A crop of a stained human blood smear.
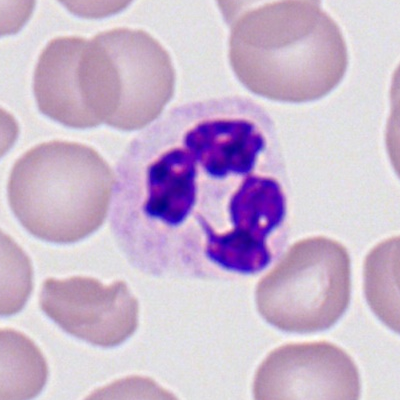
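Segmented neutrophil, the central cell in a stained human blood smear. Its nucleus is divided into several separate lobes linked by thin strands, and these lobes form a ring around a pale central area of cytoplasm. The chromatin is dark purple and coarsely clumped. Fine, faint pinkish-violet granules lie in the cytoplasm.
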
